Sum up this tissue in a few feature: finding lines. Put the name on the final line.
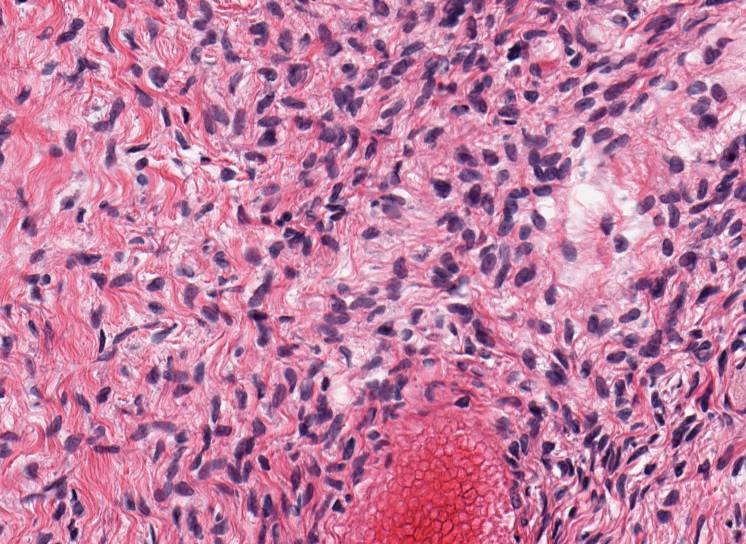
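Nuclei: oval to elongated, darkly stained, little visible cytoplasm
Collagen: wavy pink fibres between cells, most prominent toward the left
Stroma: small pale, loose-looking patches in the upper right
Vessel: single, packed with red blood cells, bottom centre
Identification: ovary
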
